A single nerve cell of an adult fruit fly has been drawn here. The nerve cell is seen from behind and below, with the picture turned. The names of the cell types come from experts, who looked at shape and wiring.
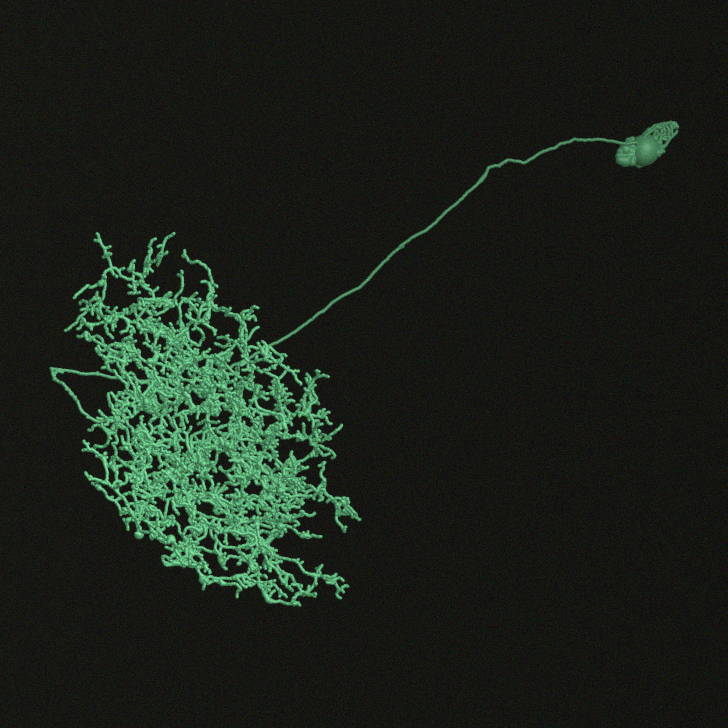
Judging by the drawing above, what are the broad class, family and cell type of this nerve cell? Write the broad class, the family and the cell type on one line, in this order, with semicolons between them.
optic-lobe intrinsic neuron; Li; Li20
